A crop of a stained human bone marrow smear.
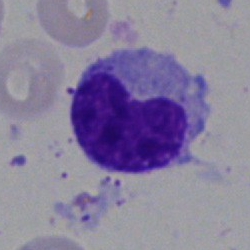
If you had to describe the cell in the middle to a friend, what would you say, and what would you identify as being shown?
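The nucleus is kidney-shaped, notched on its upper side, and stains deep purple throughout. No distinct granules are visible in the cytoplasm. The cell outline is uneven, with small bulges along the right edge. The cell is a metamyelocyte.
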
